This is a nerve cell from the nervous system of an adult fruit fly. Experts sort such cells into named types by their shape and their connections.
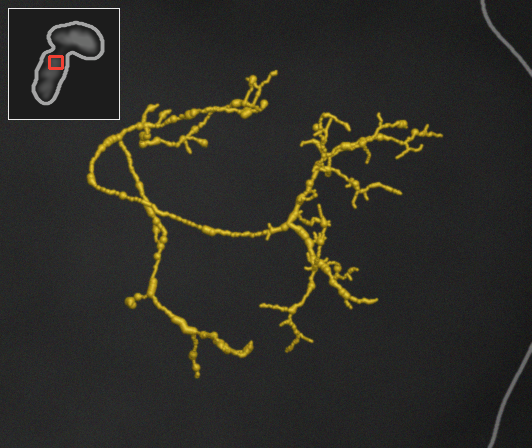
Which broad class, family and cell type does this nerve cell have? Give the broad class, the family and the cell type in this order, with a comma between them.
nerve-cord intrinsic neuron, hemilineage 01B, IN01B019_a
